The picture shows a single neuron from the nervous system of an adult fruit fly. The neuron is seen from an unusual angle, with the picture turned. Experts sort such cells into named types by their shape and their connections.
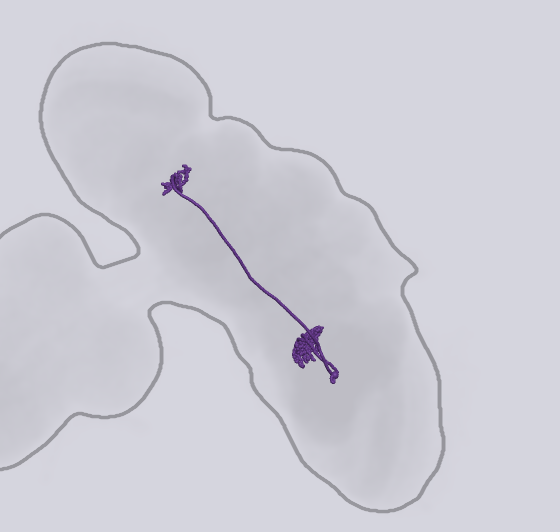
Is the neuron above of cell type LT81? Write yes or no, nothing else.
no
